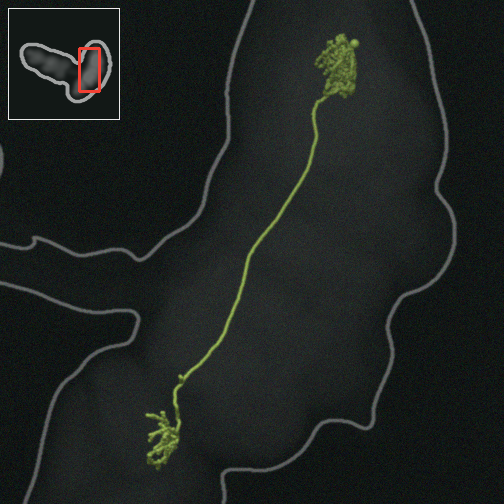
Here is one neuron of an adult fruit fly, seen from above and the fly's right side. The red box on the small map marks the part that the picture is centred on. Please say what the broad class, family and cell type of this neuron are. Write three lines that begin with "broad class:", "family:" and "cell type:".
broad class: optic-lobe intrinsic neuron
family: hemilineage VPNp1_lateral
cell type: LC14a-2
